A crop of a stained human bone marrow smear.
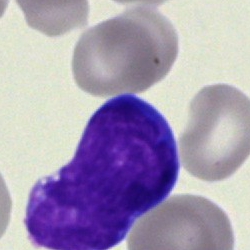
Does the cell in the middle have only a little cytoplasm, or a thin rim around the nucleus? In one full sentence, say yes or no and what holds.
Yes, most of the cell is filled by the nucleus.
